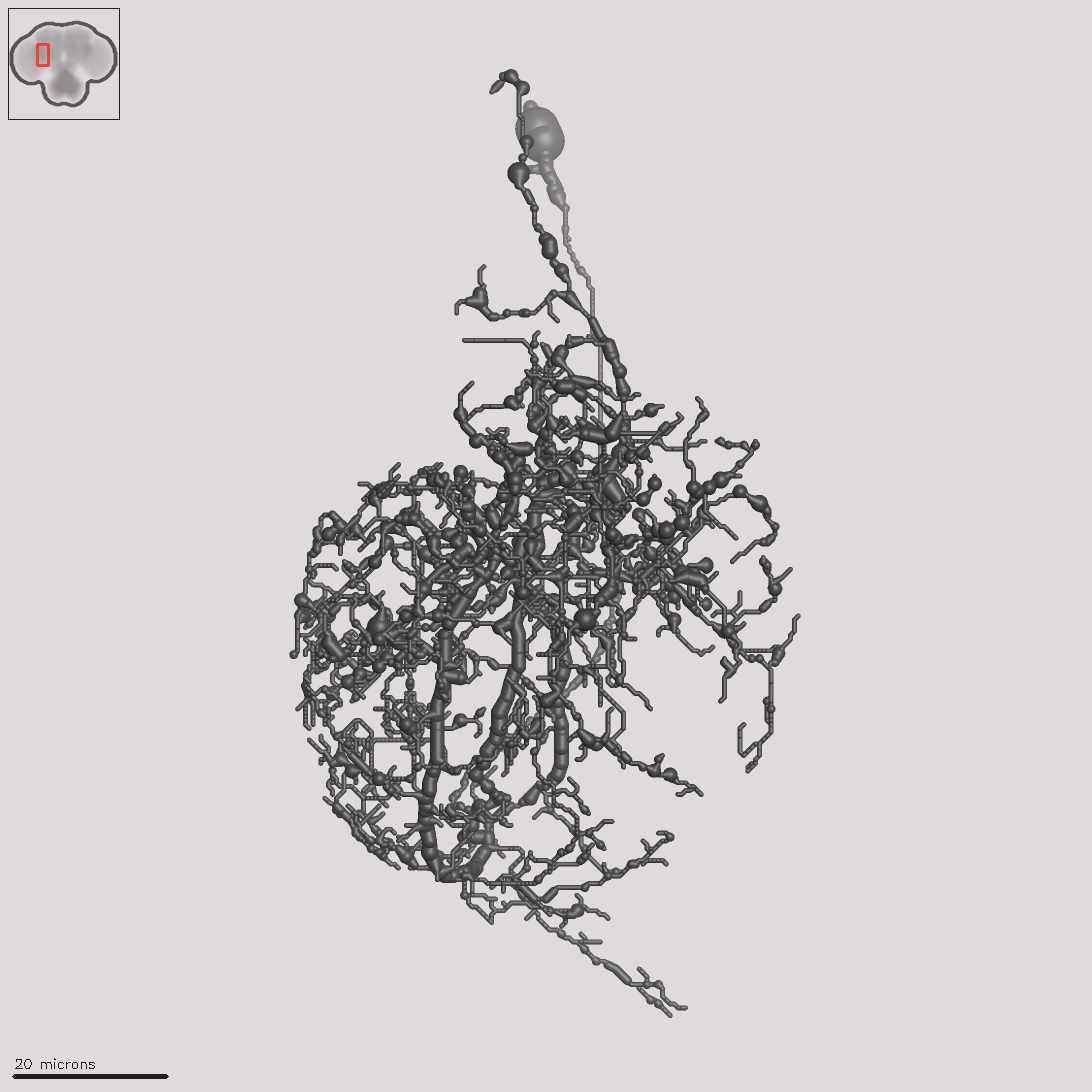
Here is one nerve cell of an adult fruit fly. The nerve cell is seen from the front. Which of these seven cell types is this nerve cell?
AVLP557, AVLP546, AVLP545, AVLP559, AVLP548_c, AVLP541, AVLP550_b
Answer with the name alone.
AVLP546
